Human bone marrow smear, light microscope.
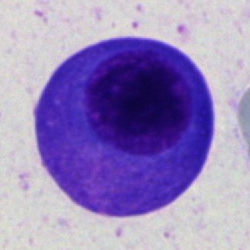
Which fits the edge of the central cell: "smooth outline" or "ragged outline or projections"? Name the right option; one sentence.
A smooth edge runs around this cell.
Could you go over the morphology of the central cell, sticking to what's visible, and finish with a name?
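Look first at the nucleus: it sits off-centre, toward the upper right of the cell, and it is darkest at its centre. Now follow the cytoplasm around it. It is deep blue, and you will find it widest on the lower left side of the nucleus. This cell is a plasma cell.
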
